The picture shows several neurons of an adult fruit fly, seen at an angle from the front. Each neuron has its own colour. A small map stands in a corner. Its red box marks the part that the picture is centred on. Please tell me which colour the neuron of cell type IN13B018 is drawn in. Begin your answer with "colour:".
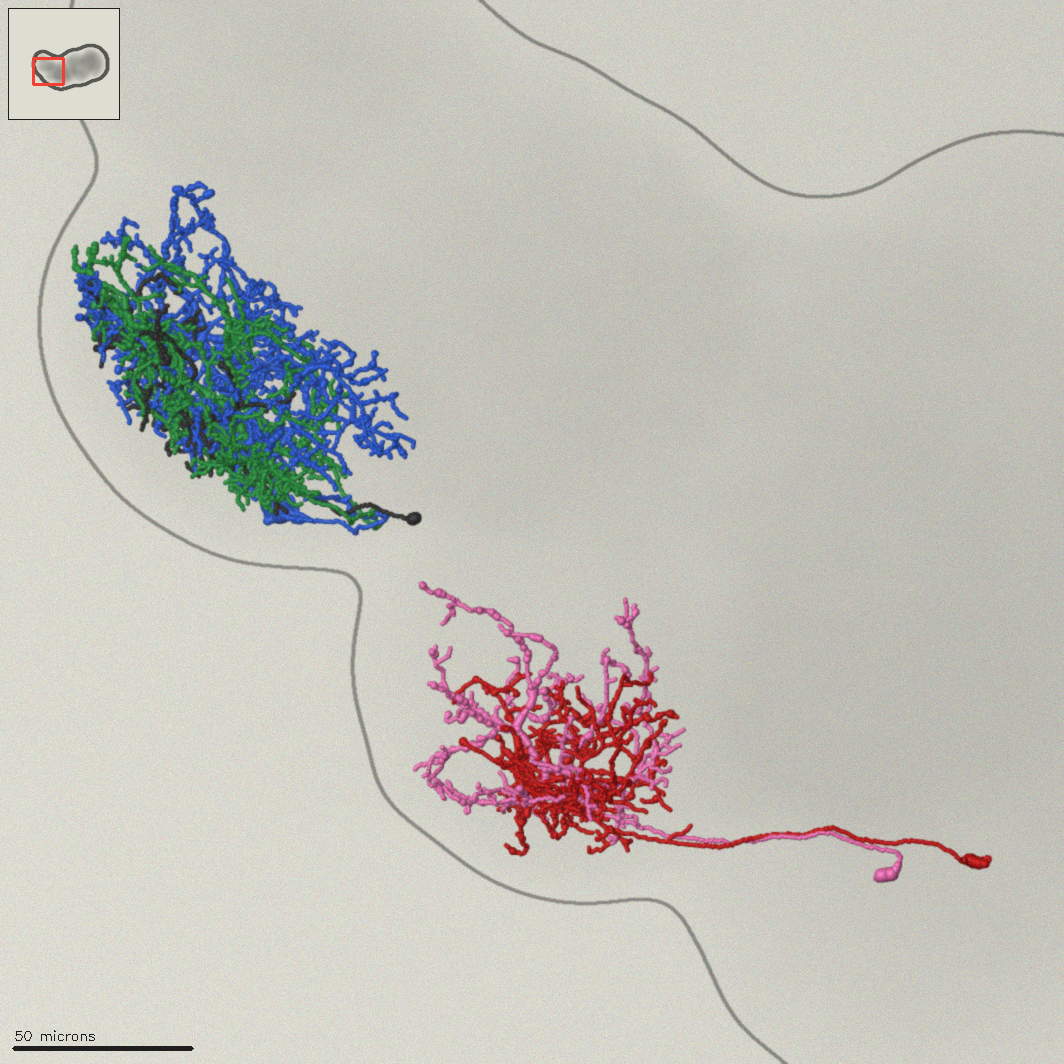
colour: green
